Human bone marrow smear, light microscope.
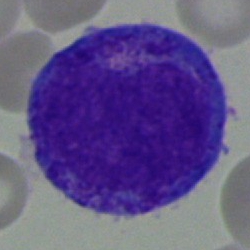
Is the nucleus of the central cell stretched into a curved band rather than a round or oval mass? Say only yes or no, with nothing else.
No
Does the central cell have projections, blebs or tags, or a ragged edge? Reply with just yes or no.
Yes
